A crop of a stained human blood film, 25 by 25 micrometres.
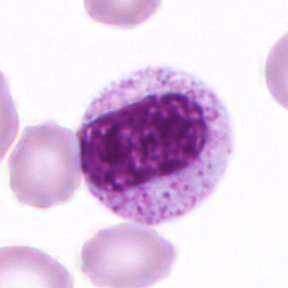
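Metamyelocyte, stained peripheral blood smear. Outline round and smooth; cell about 14 micrometres across. Nucleus off-centre, reaching the left edge of the cell. Chromatin coarse and clumped, dark purple with paler gaps between clumps. No vacuoles seen in the cytoplasm.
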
